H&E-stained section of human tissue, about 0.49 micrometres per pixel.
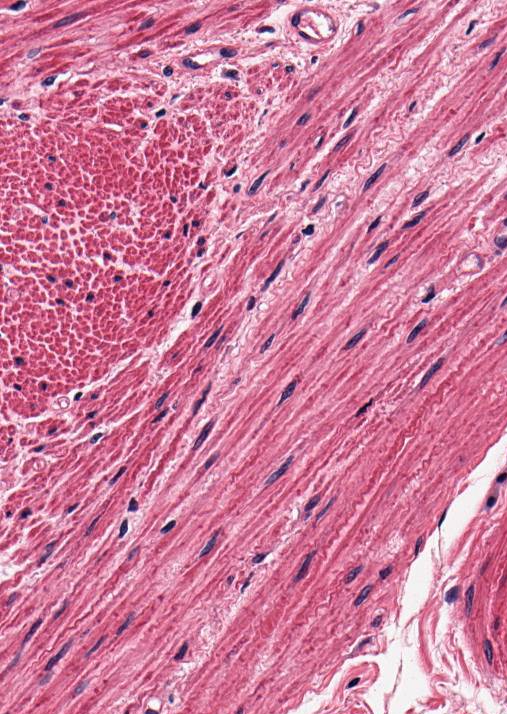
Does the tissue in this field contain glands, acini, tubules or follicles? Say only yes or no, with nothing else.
No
